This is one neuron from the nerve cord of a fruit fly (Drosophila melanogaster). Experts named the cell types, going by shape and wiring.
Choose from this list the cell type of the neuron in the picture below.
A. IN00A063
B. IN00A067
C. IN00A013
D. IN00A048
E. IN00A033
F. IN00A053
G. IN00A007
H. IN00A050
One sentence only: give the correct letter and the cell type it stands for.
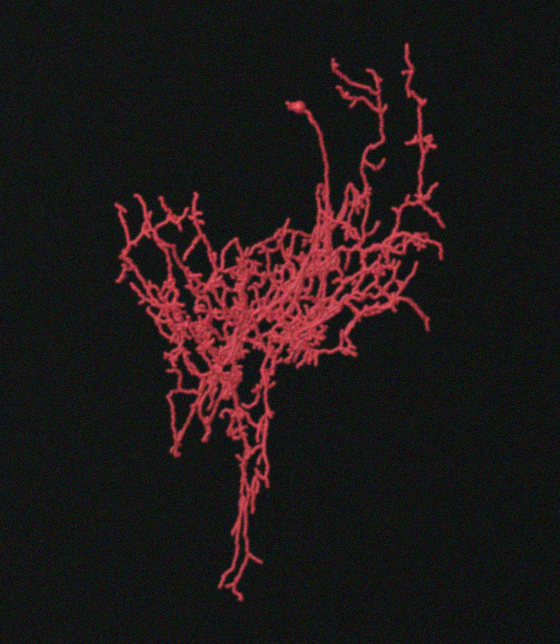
What the neuron is, by cell type, is IN00A033, option E.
